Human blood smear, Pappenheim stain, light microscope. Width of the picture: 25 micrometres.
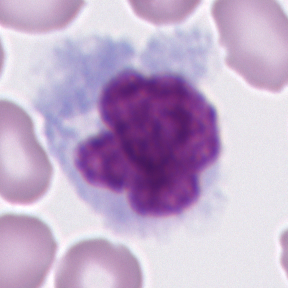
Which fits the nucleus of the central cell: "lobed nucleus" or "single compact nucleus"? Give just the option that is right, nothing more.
Lobed nucleus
